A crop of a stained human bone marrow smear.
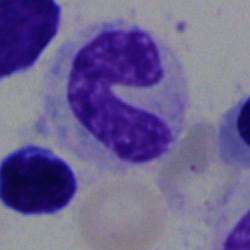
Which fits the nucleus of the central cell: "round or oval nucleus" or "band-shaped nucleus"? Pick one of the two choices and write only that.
Band-shaped nucleus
